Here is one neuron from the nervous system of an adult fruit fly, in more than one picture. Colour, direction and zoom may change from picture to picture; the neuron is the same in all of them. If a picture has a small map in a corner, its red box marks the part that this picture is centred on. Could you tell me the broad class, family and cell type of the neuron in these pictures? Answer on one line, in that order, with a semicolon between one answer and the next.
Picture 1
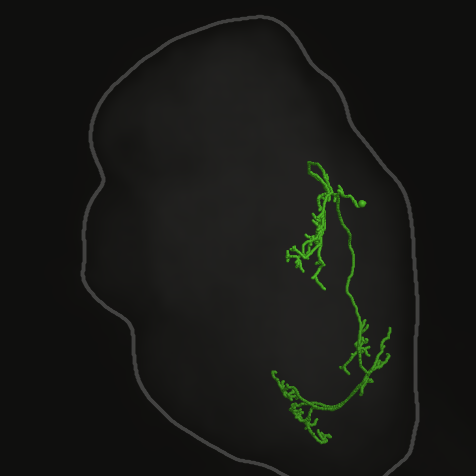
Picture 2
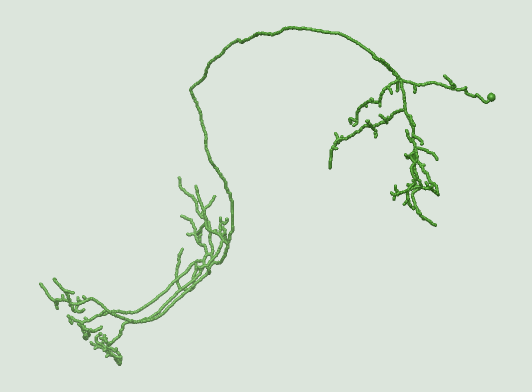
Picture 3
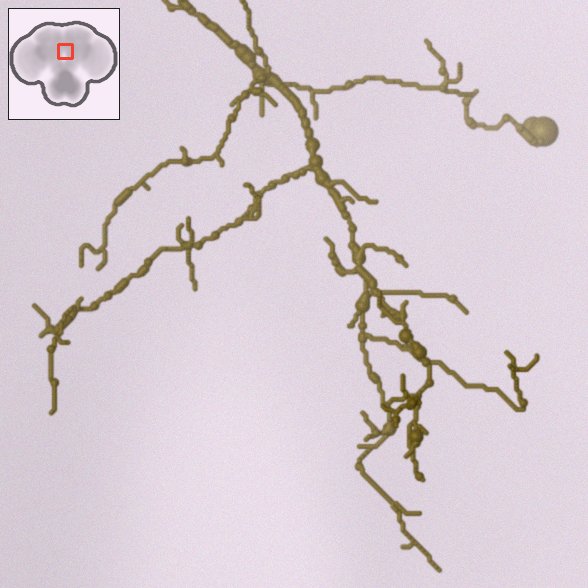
visual centrifugal neuron; hemilineage DM6_posterior; OLVC7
